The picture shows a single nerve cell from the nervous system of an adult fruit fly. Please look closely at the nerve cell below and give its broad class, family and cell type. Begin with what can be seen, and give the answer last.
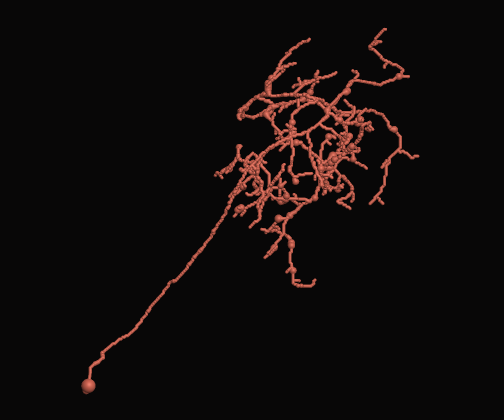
The cell body can be seen at the lower left of the picture. Dozens of branch ends can be seen. This is a nerve-cord intrinsic neuron. Its family is hemilineage 21A. Its cell type is IN21A085.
